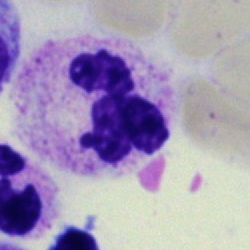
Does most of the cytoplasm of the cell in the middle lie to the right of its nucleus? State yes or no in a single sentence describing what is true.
No, it is to the left of the nucleus that most cytoplasm lies.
